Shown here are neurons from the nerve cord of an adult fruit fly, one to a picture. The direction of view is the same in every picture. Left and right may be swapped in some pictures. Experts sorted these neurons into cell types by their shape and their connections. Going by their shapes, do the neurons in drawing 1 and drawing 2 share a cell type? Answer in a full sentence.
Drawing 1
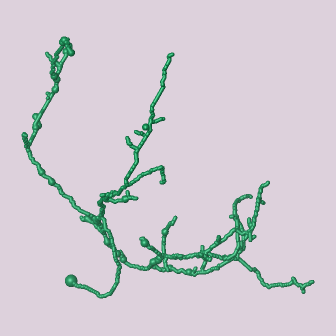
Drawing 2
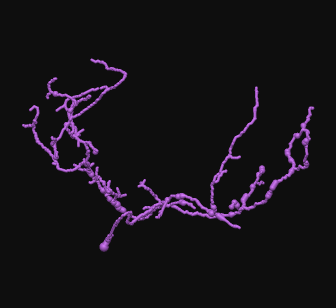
They are of the same cell type.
